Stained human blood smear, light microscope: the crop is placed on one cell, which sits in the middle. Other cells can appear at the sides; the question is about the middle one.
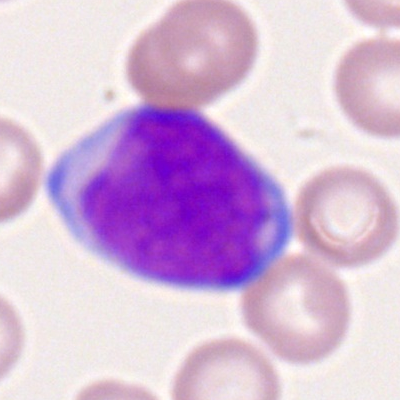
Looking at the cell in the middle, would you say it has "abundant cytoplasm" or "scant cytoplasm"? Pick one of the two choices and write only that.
Scant cytoplasm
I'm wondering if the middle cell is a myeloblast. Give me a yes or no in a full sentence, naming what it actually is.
Yes, the cell positioned in the middle is a myeloblast.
